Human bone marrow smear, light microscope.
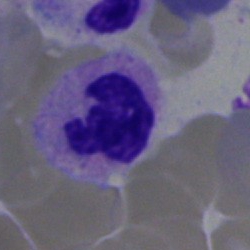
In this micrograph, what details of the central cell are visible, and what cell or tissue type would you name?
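Outline round to slightly oval, smooth. Nucleus deeply indented, notch opening toward upper left. Chromatin dark purple, coarsely clumped. Nucleoli not visible. Cell type: segmented neutrophil.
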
